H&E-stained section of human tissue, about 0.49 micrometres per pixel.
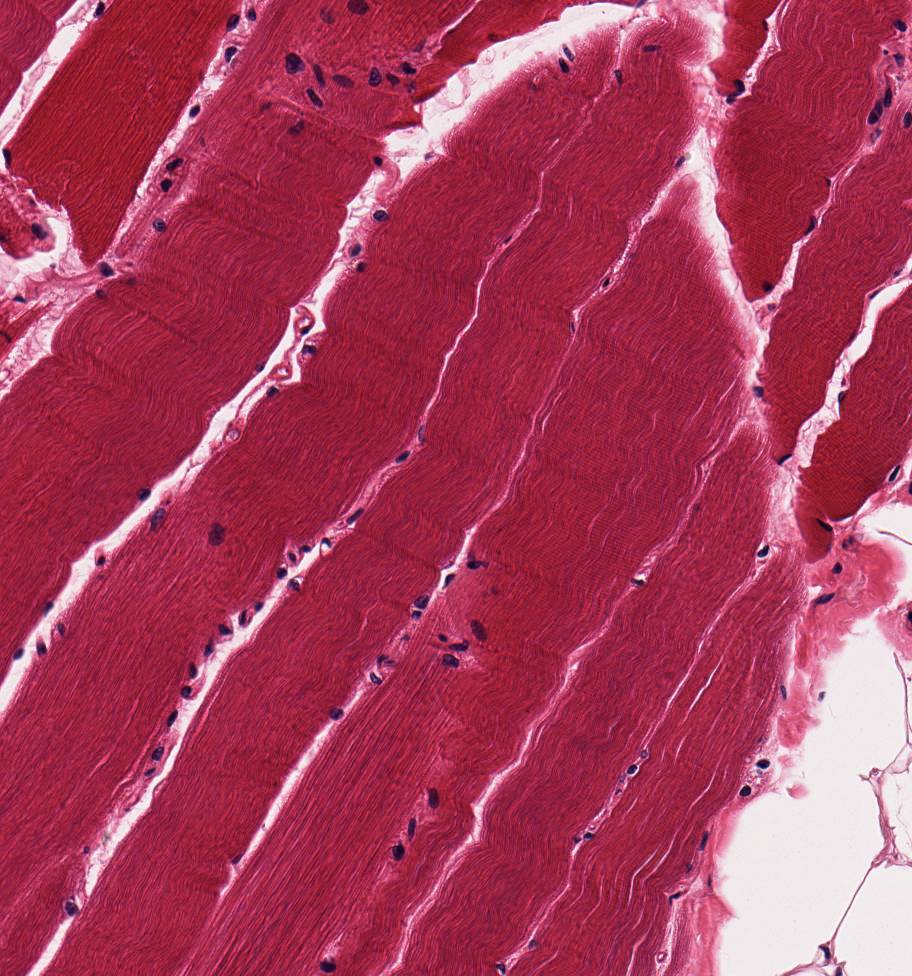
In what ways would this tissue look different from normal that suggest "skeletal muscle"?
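Tissue: skeletal muscle.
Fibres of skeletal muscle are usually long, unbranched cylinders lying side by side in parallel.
Fits: long, parallel fibres fill the field, running diagonally from lower left to upper right. Also seen: fibre nuclei dark, flattened, at the fibre edges; fibre cytoplasm deep red-pink. Lower right corner: fat cells, as empty spaces bounded by thin membranes.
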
